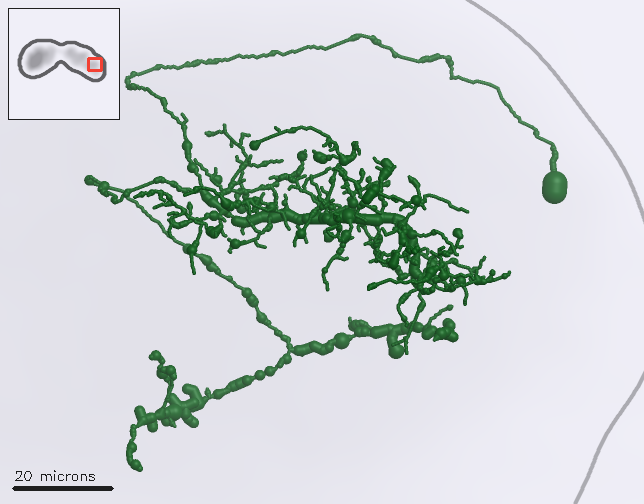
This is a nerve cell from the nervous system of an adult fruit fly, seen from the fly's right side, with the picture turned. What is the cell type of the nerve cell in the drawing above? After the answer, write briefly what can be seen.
It is of cell type IN14A015. It is a nerve-cord intrinsic neuron. By the scale bar it is about 95 microns wide in this view. As drawn here it is about as wide as it is tall.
